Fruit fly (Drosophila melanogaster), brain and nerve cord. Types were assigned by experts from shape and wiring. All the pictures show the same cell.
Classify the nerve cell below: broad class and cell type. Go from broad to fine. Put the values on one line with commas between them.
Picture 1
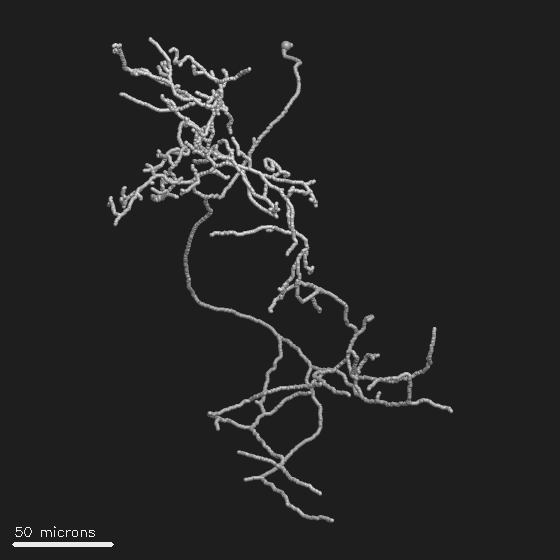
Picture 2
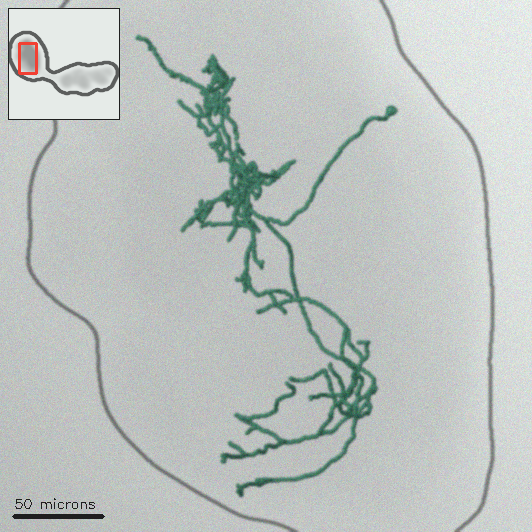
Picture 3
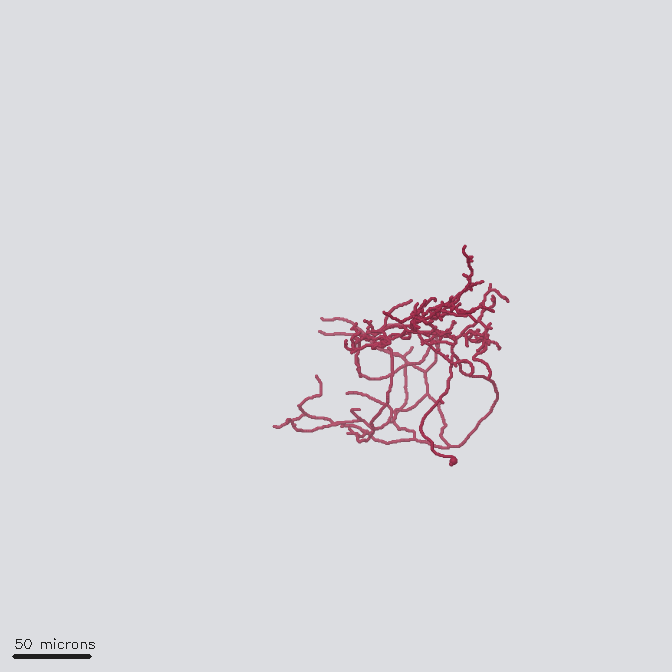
central-brain intrinsic neuron, PVLP203m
